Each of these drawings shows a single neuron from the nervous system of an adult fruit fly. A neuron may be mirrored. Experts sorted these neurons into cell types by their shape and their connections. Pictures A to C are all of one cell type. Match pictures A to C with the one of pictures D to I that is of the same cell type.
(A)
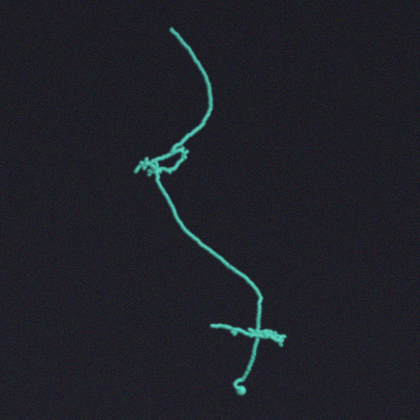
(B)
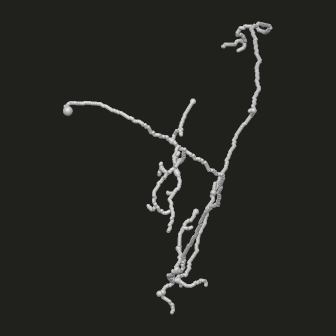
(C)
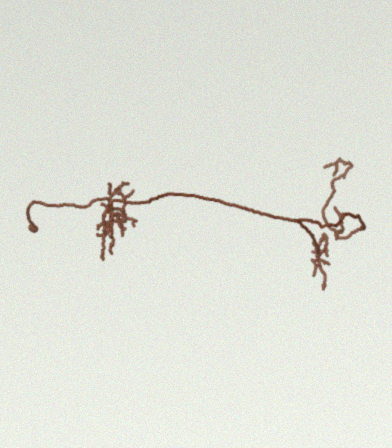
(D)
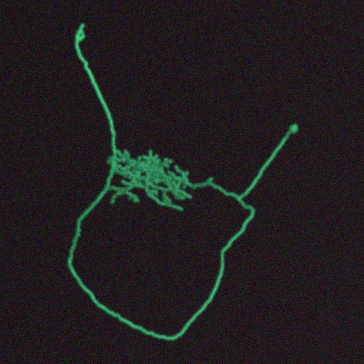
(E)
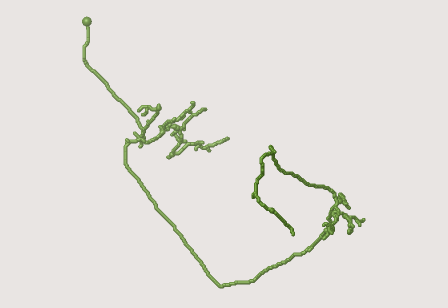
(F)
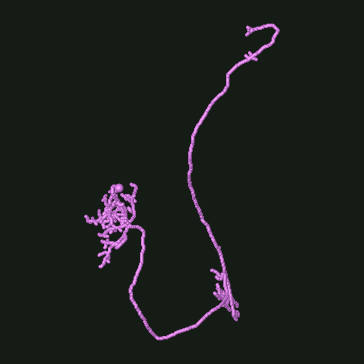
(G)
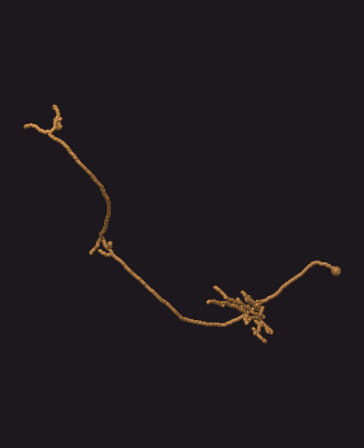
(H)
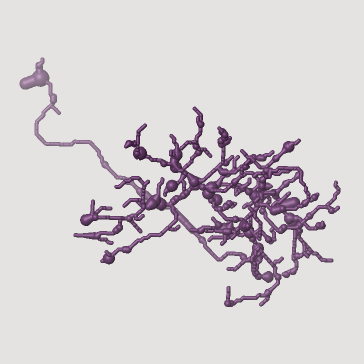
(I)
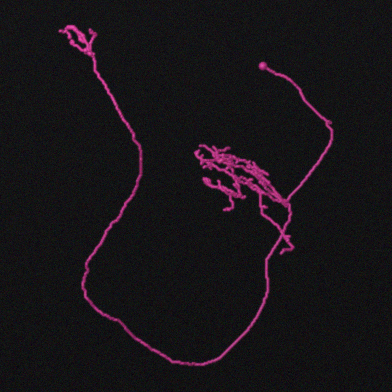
E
